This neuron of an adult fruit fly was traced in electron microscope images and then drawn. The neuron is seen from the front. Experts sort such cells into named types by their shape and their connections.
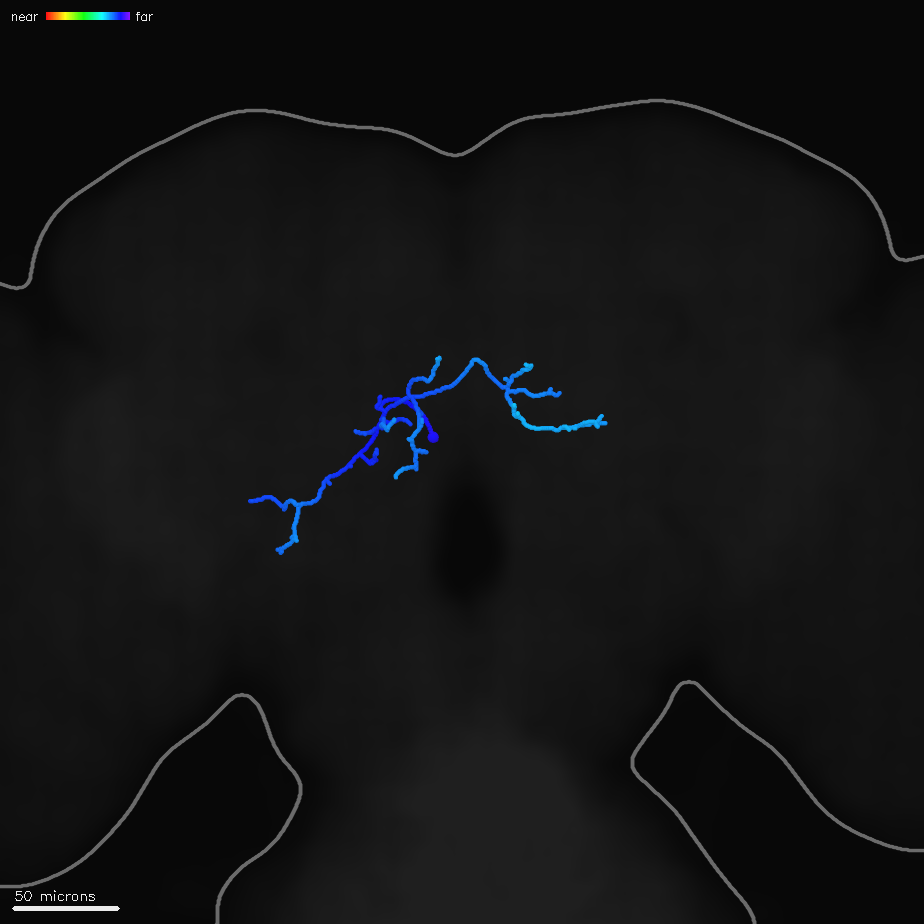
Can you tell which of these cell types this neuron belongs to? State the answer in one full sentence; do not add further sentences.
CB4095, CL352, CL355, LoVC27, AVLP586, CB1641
The cell type that this neuron has is CB1641.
